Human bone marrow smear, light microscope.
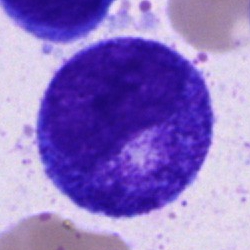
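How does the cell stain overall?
An intense, deep blue-violet, almost throughout.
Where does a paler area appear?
A paler, clearer zone lies in the lower right part of the cell, with fine purple granules scattered in and around it.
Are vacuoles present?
None are seen.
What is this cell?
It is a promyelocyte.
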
